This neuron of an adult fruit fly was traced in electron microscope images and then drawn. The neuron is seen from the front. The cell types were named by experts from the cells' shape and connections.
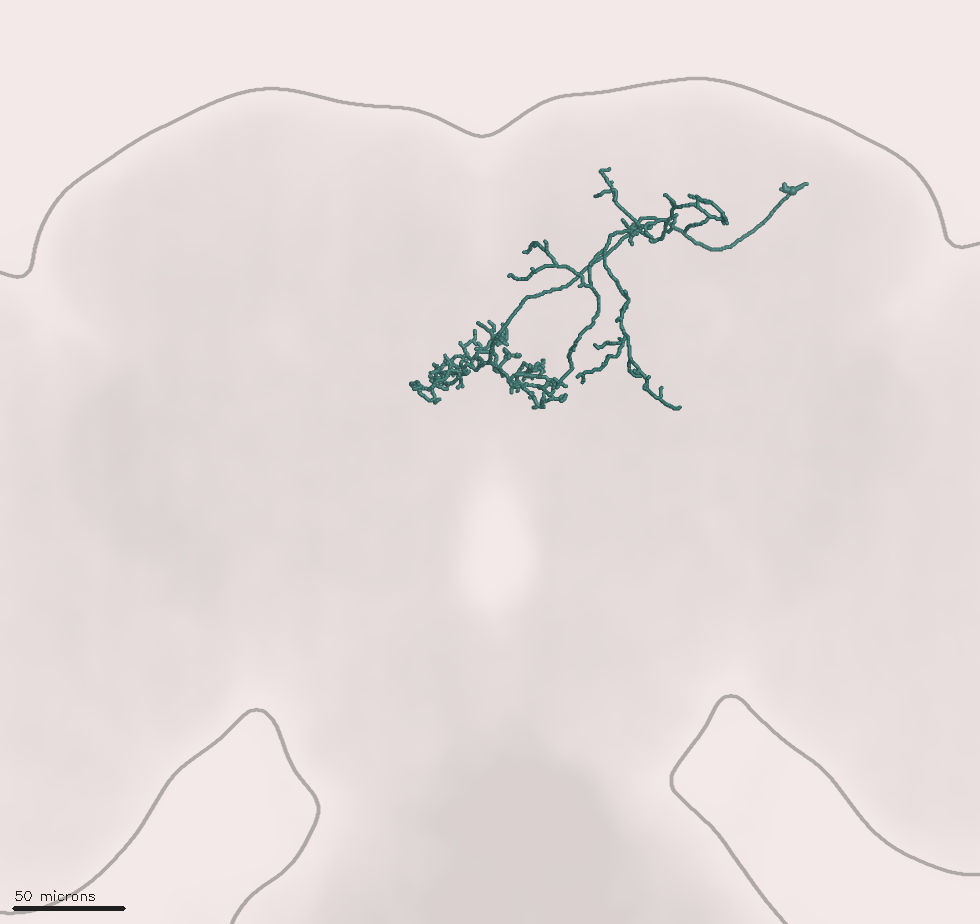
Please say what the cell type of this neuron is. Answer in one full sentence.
As its cell type, this neuron has FB2G_b.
